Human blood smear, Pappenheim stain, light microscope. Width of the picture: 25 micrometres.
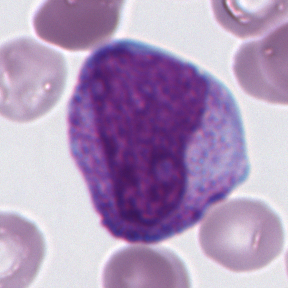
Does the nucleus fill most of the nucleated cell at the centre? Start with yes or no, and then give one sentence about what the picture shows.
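Yes. The nucleus fills most of the cell.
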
